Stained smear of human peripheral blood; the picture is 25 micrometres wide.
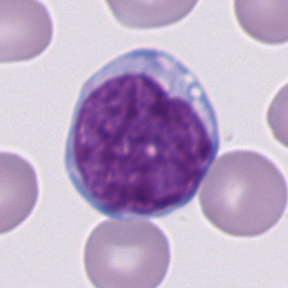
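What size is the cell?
About 15 by 13 micrometres.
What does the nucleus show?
It is about 12 micrometres across, fills about 70% of the cell's area, and has a shallow notch in its upper right edge.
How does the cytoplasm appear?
It is a pale blue, thin rim, widest at the upper right, where a few small clear vacuoles lie.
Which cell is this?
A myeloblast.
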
